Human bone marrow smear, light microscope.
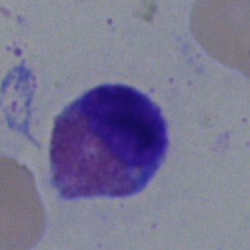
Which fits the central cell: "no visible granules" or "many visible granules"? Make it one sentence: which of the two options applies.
The cell's cytoplasm is rich in visible granules.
